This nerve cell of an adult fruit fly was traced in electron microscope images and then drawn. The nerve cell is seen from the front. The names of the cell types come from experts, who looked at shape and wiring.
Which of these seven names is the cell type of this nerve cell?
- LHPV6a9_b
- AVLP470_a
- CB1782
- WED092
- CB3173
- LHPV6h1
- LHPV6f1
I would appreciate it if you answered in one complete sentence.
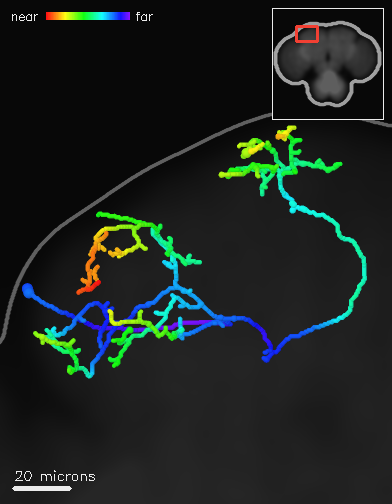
It is to cell type CB1782 that the nerve cell belongs.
